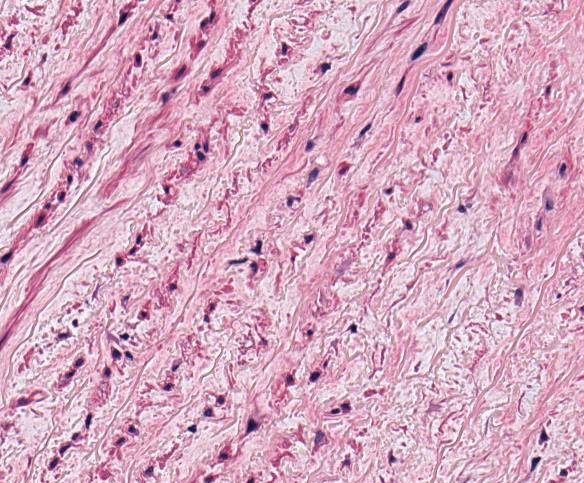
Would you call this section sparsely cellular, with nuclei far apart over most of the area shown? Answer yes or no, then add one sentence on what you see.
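Yes. The cells are sparse and fairly evenly spread, without dense clusters.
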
